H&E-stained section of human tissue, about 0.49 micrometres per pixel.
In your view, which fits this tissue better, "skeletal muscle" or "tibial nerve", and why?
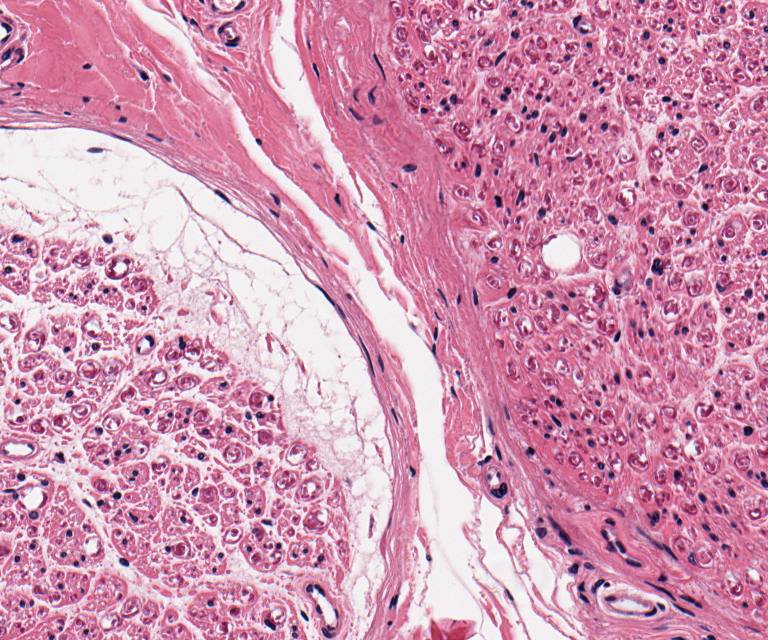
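It is tibial nerve. First, two bundles of nerve fibres fill the field, one at the lower left and one at the upper right. Second, a diagonal band of dense pink collagen separates them. Third, the fibres in both bundles are cut across, appearing as many small round profiles. Fourth, thin concentric layers of flattened cells with elongated dark nuclei bound each bundle.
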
